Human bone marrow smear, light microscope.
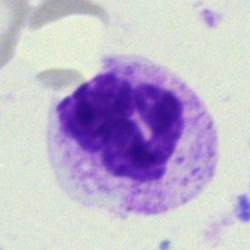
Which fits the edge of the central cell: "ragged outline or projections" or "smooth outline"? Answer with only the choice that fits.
Smooth outline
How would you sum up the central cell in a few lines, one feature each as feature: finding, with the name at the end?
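Chromatin: dark purple, dense
Cytoplasm: pale lilac
Rim: widest below the nucleus
Granules: small, purple, scattered through the cytoplasm
Cell: segmented neutrophil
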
